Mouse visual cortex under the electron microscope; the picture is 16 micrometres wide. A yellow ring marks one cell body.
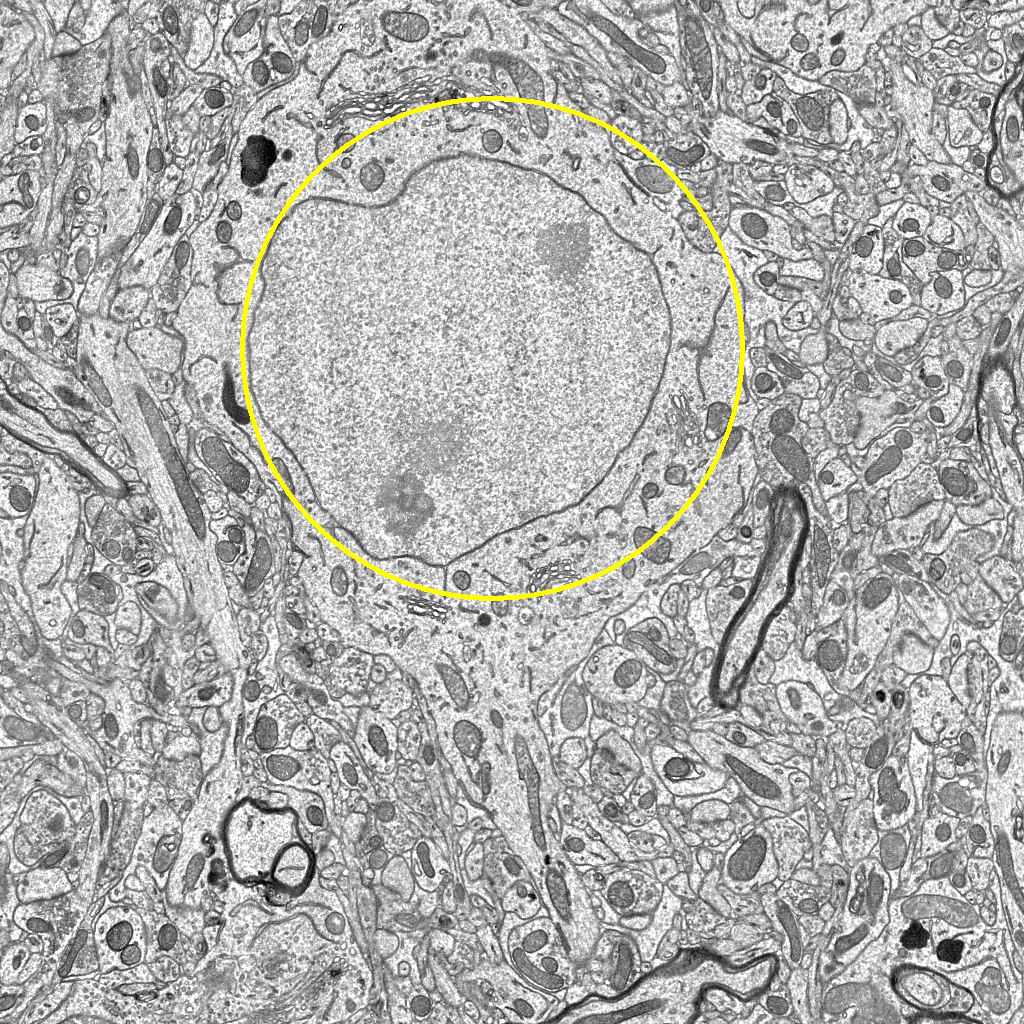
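An excitatory neuron in mouse visual cortex. First, the nucleus: large, rounded, wholly inside the ring. Second, the cytoplasm lacks prominent parallel stacks of rough endoplasmic reticulum but holds small Golgi stacks, some just below the nucleus. Third, it tapers into a broad process leaving downward.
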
